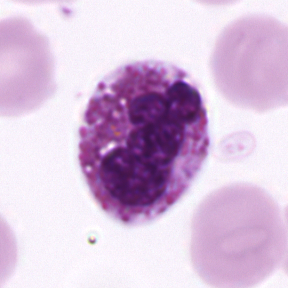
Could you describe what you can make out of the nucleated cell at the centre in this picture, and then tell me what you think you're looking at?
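Outline oval, narrowing somewhat toward the bottom. Nucleus without visible nucleoli. Cytoplasm filled with coarse round reddish granules. Surface smooth, no projections. Cell: eosinophil.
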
